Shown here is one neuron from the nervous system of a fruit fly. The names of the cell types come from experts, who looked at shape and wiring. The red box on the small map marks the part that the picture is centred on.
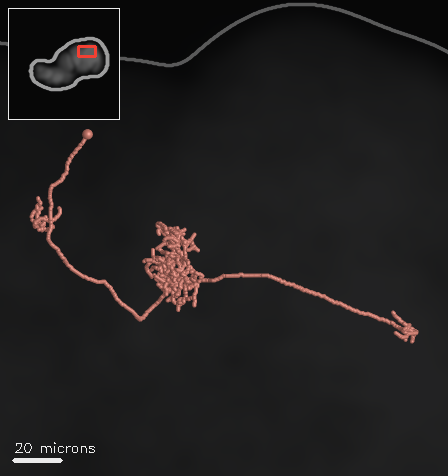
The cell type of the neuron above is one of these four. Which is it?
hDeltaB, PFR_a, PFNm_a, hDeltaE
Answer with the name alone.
PFR_a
